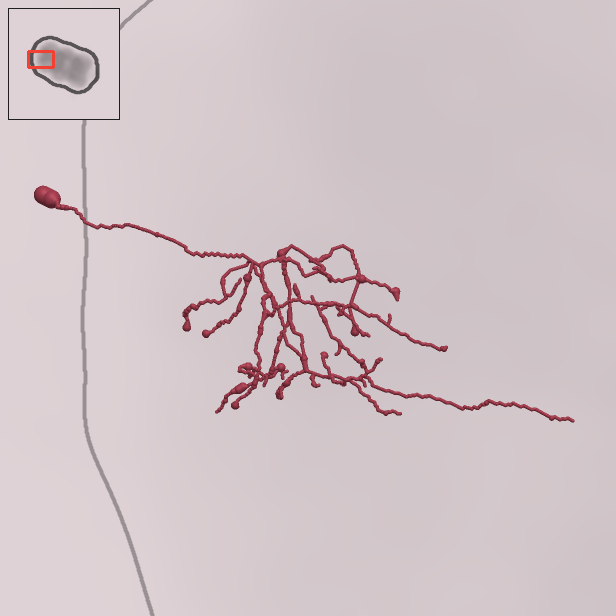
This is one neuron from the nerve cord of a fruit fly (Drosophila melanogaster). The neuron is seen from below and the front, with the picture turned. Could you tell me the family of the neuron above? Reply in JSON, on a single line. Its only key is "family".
{"family": "hemilineage 01B"}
